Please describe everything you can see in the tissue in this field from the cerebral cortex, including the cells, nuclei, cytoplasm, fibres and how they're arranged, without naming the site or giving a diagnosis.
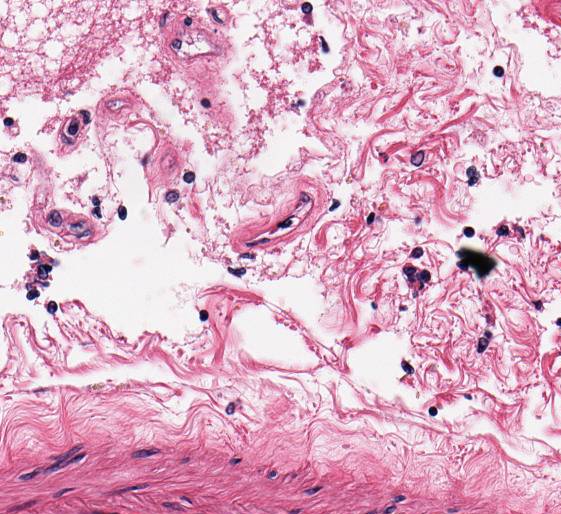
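Loose, wavy pink fibrous tissue fills most of the field above a denser pink band at the bottom edge. In that band, elongated spindle nuclei run roughly horizontally. Lymphocyte nuclei, small, round and dark, lie singly and in small clusters through the loose tissue.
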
